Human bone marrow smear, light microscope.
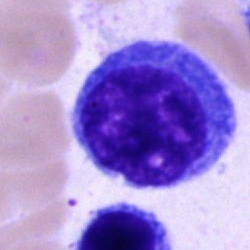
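Blast, the central cell of this stained bone marrow smear. Its outline is rounded and its edge smooth. The cytoplasm forms a deep blue rim, wider on the upper right side of the nucleus. Within that cytoplasm, no distinct granules and no clear vacuoles are seen.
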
